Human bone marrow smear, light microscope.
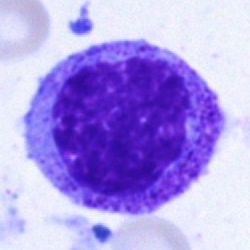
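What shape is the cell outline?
Round.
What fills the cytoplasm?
Many small purple granules; no vacuoles are seen.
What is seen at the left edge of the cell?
Small bumps projecting outward from it.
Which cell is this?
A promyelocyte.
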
